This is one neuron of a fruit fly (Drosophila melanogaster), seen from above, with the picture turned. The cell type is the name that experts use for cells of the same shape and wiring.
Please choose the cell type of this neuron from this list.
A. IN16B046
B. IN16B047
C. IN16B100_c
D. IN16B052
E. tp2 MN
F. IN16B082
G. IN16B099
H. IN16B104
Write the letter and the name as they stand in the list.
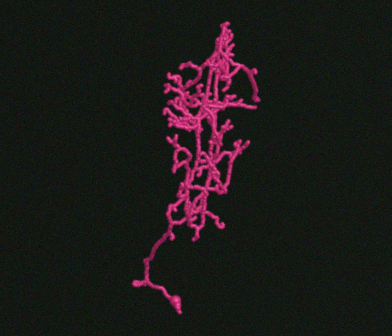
C. IN16B100_c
